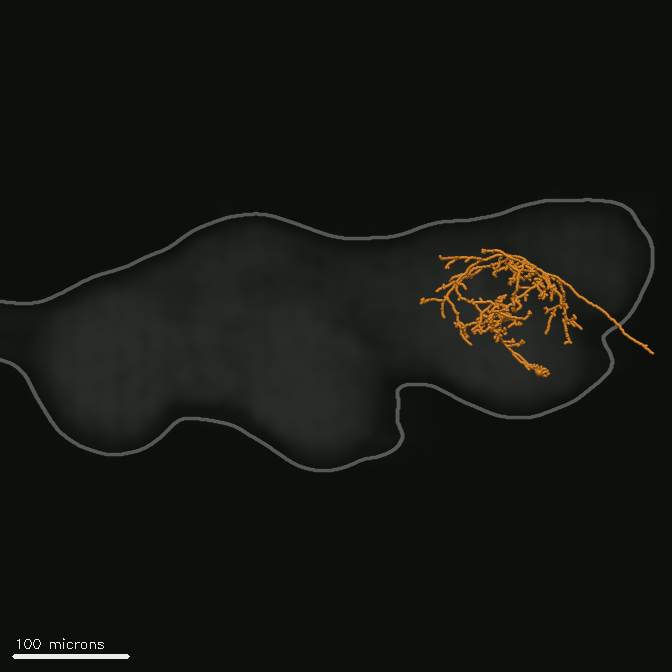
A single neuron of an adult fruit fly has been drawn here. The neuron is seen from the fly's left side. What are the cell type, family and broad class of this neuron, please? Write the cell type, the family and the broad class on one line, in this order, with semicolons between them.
MNhl29; hemilineage 24B.25B; motor neuron of the nerve cord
